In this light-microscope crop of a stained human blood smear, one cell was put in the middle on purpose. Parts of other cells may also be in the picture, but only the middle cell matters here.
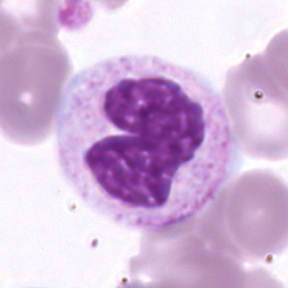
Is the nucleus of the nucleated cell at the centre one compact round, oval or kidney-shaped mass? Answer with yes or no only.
No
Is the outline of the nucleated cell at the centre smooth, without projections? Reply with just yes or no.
Yes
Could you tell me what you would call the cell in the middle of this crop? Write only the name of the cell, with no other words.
band neutrophil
